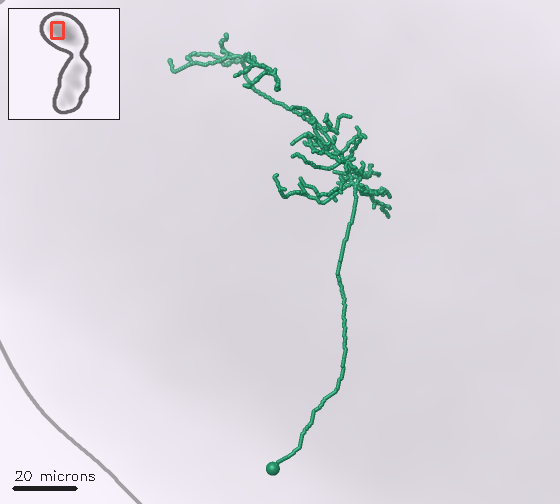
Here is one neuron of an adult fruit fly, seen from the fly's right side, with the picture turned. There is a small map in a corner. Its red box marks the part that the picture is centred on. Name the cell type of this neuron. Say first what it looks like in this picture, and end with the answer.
The cell body is at the bottom of the picture. From top to bottom in the picture it spans about 140 microns. The picture shows dozens of branch ends. This is a central-brain intrinsic neuron. It is of cell type FS1A_b.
